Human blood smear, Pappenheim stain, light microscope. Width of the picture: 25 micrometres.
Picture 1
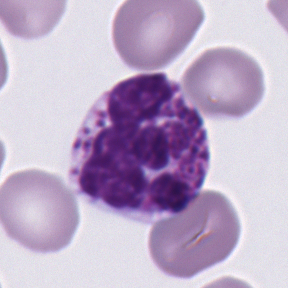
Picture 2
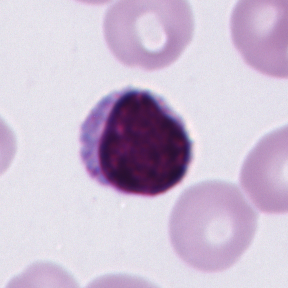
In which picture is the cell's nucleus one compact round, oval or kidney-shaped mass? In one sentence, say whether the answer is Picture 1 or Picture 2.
Picture 2 contains the cell with a compact, undivided round, oval or kidney-shaped nucleus.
